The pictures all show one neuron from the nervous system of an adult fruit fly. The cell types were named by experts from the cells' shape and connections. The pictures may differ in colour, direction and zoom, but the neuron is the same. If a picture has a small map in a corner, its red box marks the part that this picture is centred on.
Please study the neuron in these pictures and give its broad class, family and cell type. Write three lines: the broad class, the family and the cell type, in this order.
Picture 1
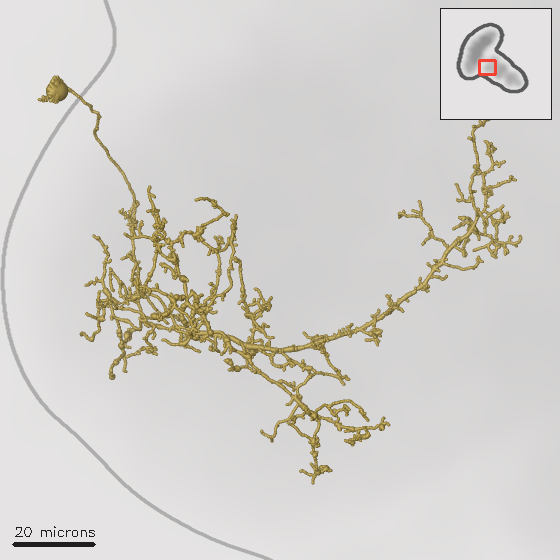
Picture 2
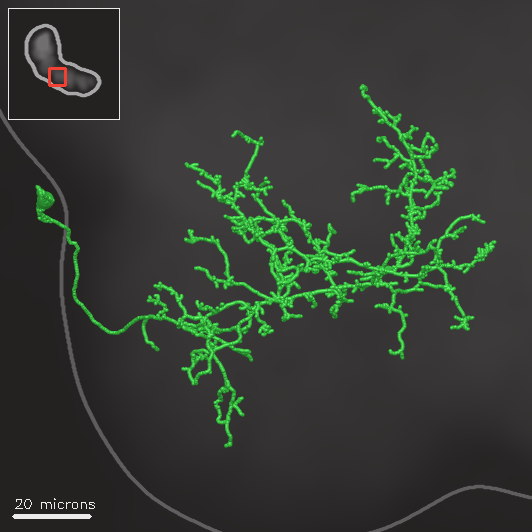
nerve-cord intrinsic neuron
hemilineage 13A
IN13A042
